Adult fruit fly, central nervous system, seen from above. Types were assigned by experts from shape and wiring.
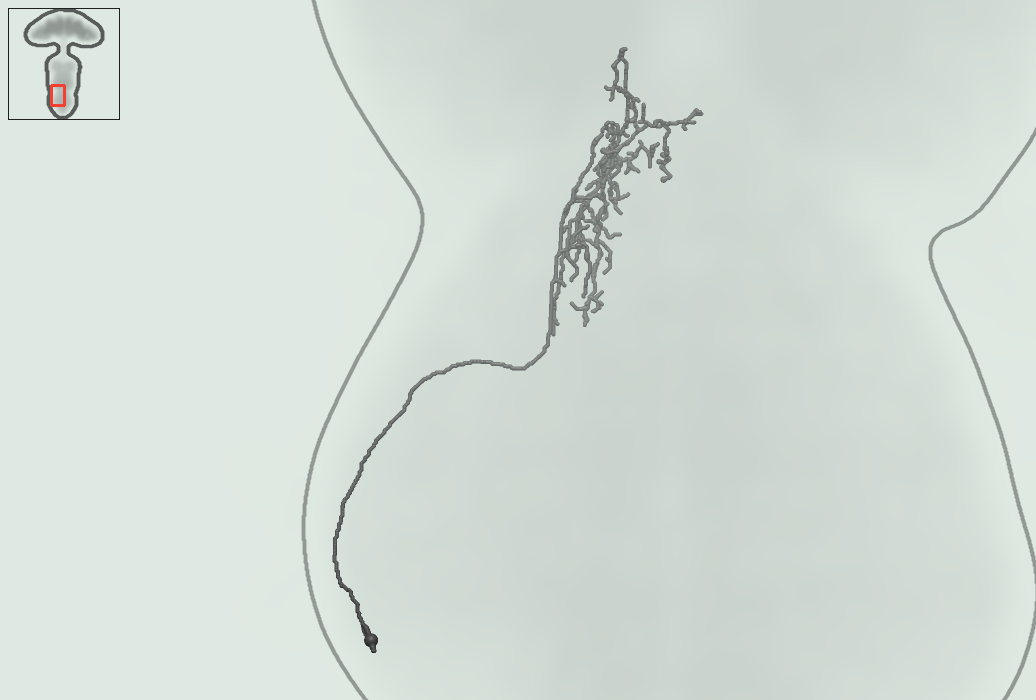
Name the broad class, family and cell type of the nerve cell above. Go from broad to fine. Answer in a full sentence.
A nerve-cord intrinsic neuron of hemilineage 09A, type IN09A053.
